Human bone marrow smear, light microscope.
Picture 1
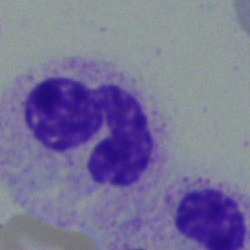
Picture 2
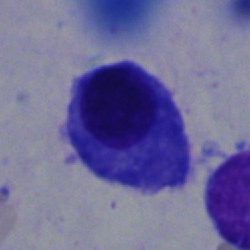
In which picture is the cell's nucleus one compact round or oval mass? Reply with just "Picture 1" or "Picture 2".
Picture 2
